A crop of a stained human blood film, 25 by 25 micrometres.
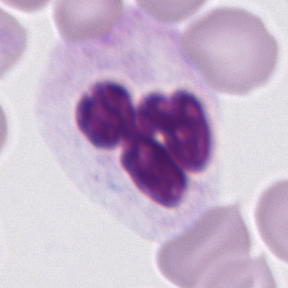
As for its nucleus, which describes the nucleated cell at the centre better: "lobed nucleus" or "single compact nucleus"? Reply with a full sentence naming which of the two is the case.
In this cell, the nucleus is divided into separate lobes.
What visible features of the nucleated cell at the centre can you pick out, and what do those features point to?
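Starting with the chromatin, it is dark purple and coarsely clumped. Next, the nucleus shows no visible nucleoli. Turning to the cytoplasm, it holds no large orange-red granules, though a few small bluish specks lie in its lower left part. Last comes the name: this is a segmented neutrophil.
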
